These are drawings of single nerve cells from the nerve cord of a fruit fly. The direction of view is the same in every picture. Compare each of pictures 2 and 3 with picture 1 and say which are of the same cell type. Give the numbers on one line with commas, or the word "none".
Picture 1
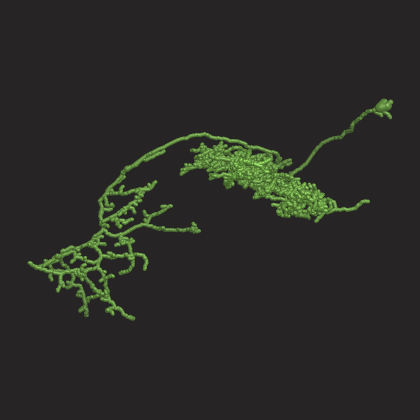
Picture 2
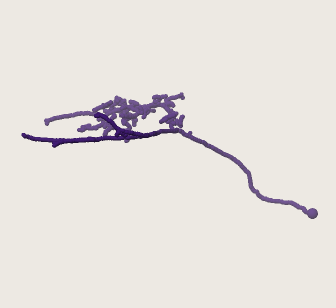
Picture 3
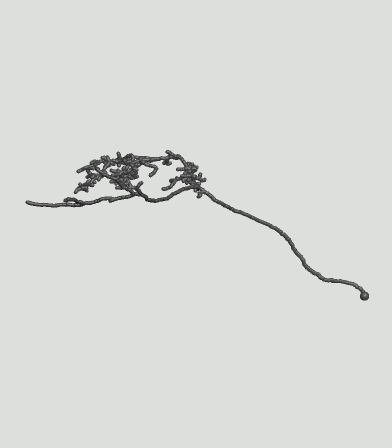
none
